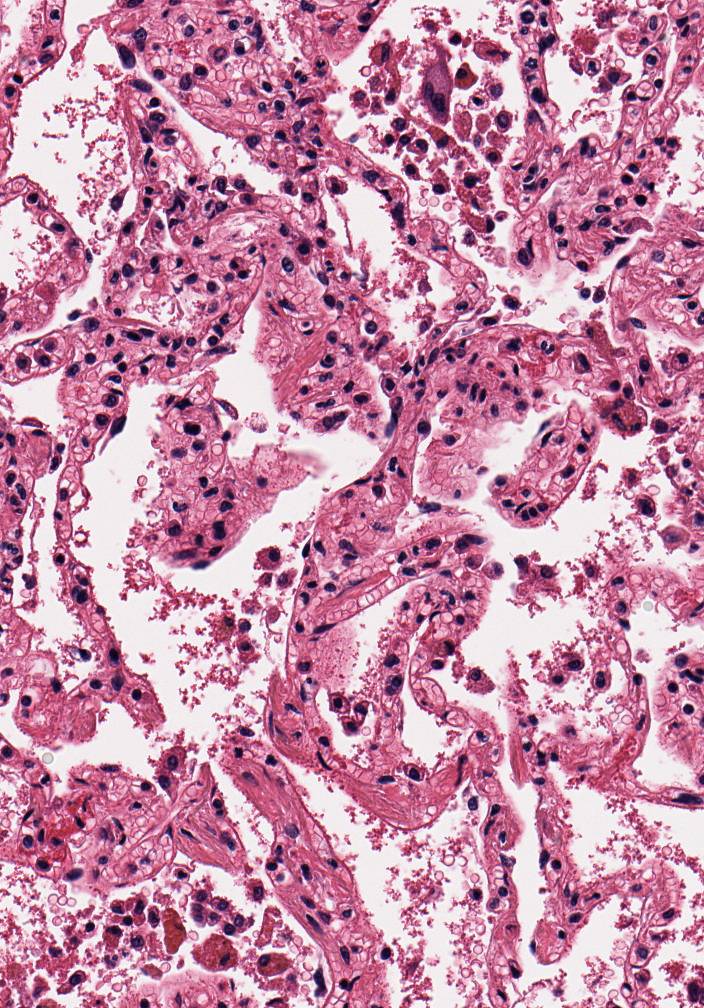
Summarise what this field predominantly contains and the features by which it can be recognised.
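So, alveolus: thin, branching, interconnecting bands of tissue part irregular empty spaces across the whole field.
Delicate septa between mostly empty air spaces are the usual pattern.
Many loose red blood cells are scattered among the spaces. In the bands, many cells have pale, finely bubbly cytoplasm with distinct borders, and most nuclei are small, round to oval and dark.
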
